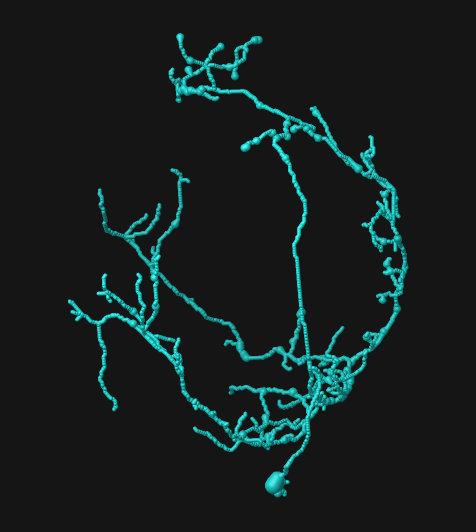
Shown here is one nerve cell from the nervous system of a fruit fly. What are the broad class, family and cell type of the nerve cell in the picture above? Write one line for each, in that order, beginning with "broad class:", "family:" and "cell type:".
broad class: nerve-cord intrinsic neuron
family: hemilineage 16B
cell type: IN16B054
